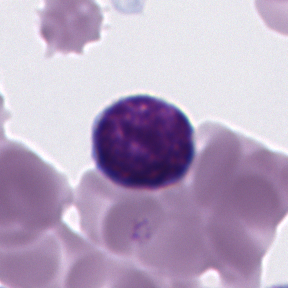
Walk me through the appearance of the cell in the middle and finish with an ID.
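Outline smooth and round. Nucleus without indentation or lobes; no nucleoli seen. A few tiny reddish-pink specks scattered over the cell. Cell type: typical lymphocyte.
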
